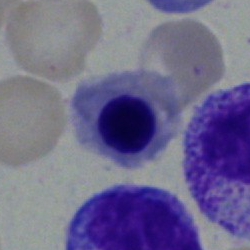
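Erythroblast, the central cell in this stained bone marrow smear. First, its outline is irregular and angular rather than round. Second, the chromatin is dense and almost uniformly dark purple, with no visible pattern. Third, the cytoplasm is pale greyish lilac-blue. Last, a rim of that cytoplasm surrounds the nucleus on every side.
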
